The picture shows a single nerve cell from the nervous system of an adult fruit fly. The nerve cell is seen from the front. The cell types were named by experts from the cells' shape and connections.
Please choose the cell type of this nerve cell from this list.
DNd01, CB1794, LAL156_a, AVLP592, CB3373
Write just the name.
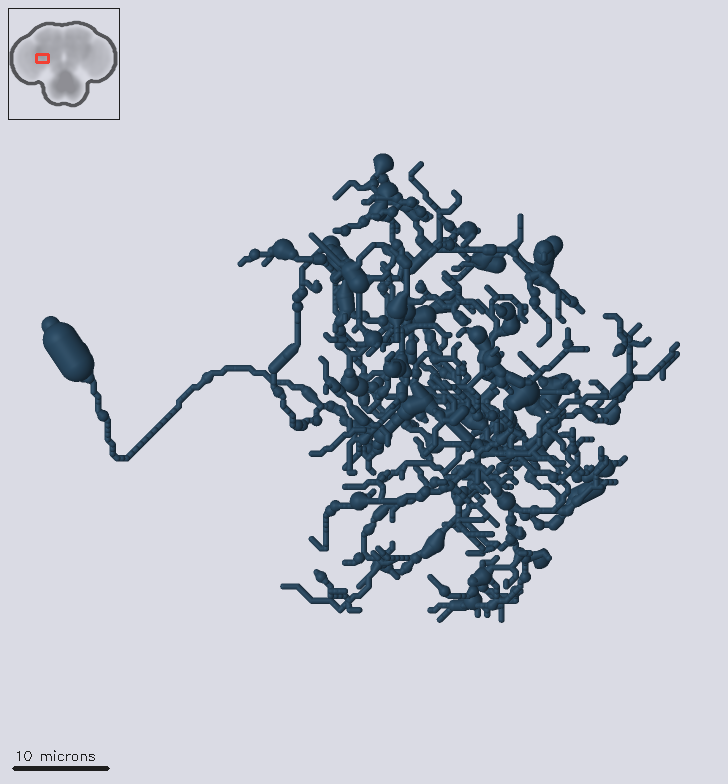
CB3373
